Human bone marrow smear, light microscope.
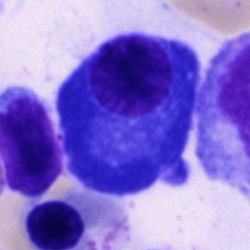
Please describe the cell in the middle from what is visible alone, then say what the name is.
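First, the chromatin: coarse, with dark clumps in a spoke-like pattern. Second, the cytoplasm: abundant and deep blue, with a paler, mottled zone below the nucleus. Third, the outline: a small rounded bleb protrudes at the lower right. The cell is a plasma cell.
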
